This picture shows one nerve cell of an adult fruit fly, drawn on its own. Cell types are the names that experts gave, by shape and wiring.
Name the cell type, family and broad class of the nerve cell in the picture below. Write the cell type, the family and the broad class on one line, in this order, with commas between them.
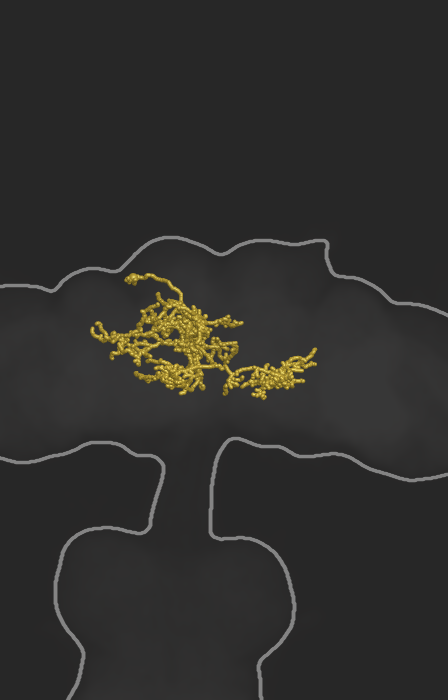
CL367, hemilineage VESa1, central-brain intrinsic neuron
